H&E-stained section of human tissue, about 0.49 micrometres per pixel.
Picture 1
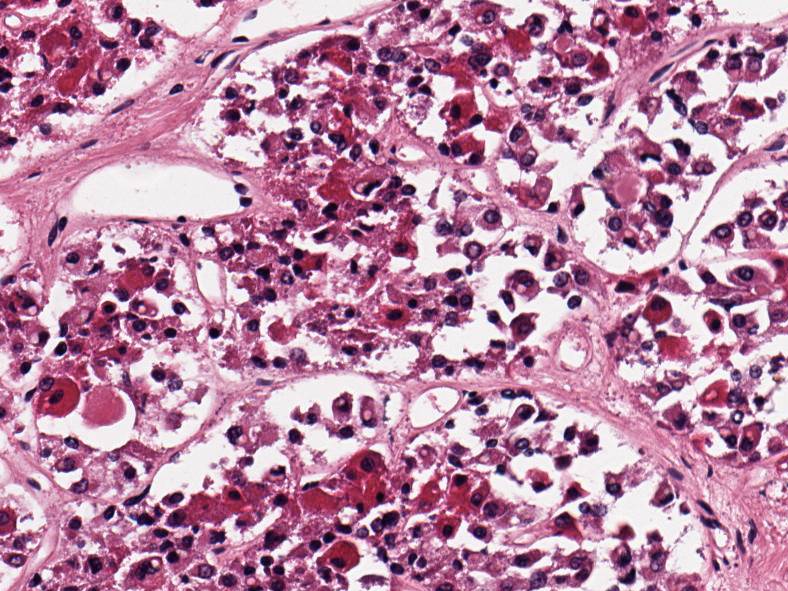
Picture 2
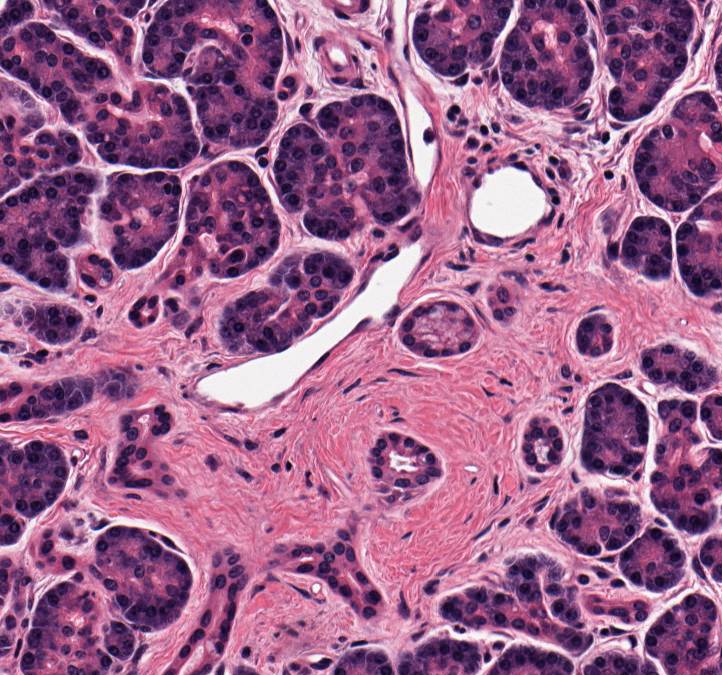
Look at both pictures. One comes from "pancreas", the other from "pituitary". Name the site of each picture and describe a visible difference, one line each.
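Picture 1 is from the pituitary. No glandular lumens lined by epithelium are seen among the nests.
Picture 2 is from the pancreas. Lobules of tightly packed acini fill the edges of the field, and a broad band of pink fibrous stroma runs through the centre.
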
